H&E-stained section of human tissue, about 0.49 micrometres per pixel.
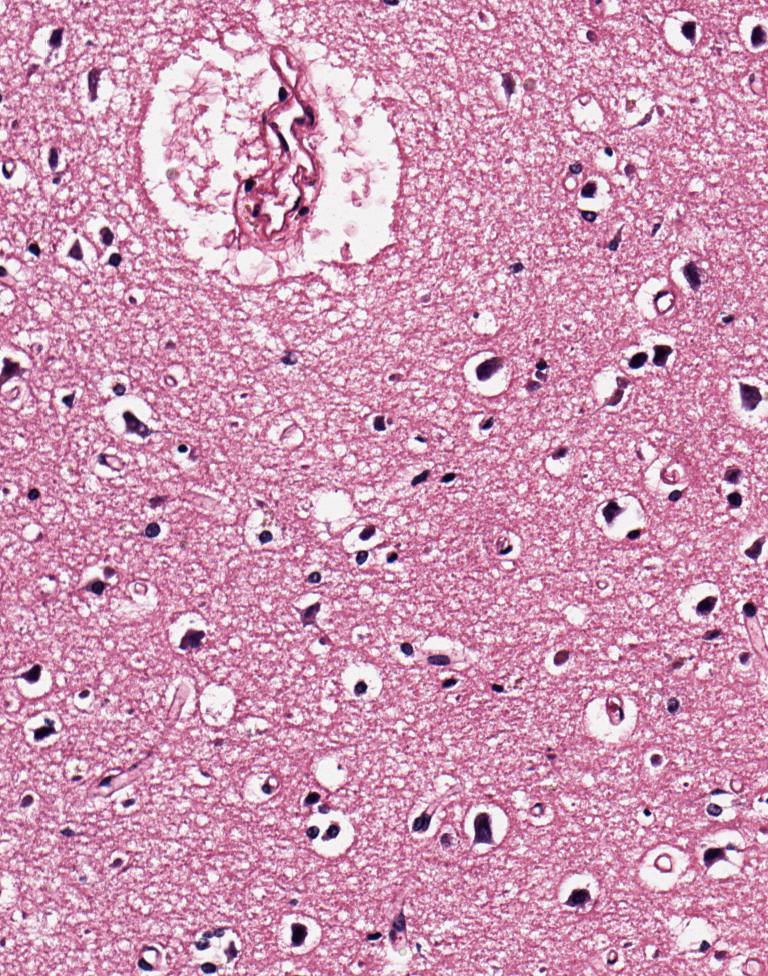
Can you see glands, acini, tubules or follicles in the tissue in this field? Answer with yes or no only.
No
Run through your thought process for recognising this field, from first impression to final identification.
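Cerebral cortex is what this field shows. Item one: the whole field is a fine-textured pink fibrillary background, with cells scattered singly rather than in sheets or units.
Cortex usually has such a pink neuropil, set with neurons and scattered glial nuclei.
Item two: larger cells with dark, angular, sometimes triangular nuclei lie throughout. Item three: small round dark nuclei with little or no visible cytoplasm are dotted among them. Item four: many cells sit in clear, empty, rounded halos.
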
